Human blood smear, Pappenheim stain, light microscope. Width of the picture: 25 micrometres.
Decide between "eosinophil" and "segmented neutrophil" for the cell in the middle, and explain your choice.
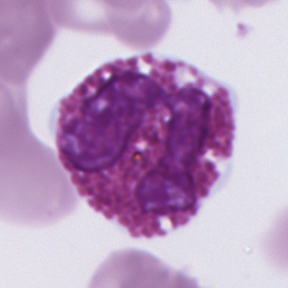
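This is an eosinophil. Deciding point, the granules: the cytoplasm is packed with coarse, round granules of fairly even size, reddish-pink and redder than the nucleus.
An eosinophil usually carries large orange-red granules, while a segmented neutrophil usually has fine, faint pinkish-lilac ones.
Granules this coarse and red set the cell apart from a segmented neutrophil. Also noted, the lobes: their chromatin is a dense, fairly even purple without a fine open pattern. Also noted, the outline: roughly round, with a bumpy edge formed by the granules, and about 16 micrometres across.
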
